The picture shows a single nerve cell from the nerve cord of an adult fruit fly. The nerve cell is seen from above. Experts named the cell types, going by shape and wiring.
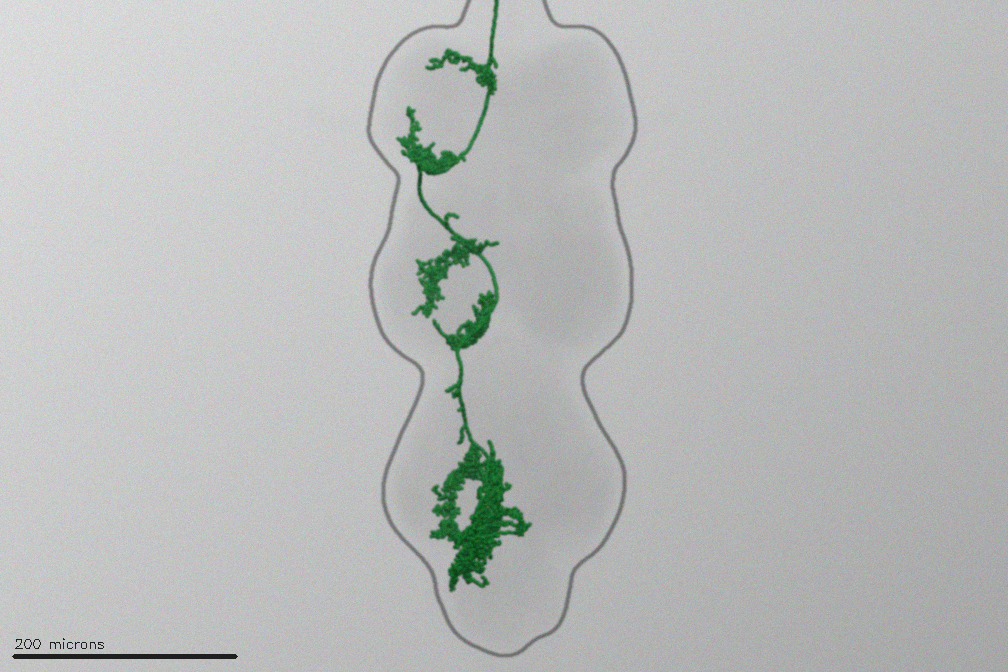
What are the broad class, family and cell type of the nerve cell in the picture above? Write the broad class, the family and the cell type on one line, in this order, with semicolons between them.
ascending neuron; hemilineage 01B; AN01B002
